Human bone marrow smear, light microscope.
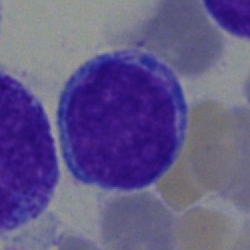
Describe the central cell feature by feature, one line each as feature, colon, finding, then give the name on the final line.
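Outline: round and smooth
Cytoplasm: just a thin rim, deep blue
Chromatin: finely stippled, evenly spread
Name: blast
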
